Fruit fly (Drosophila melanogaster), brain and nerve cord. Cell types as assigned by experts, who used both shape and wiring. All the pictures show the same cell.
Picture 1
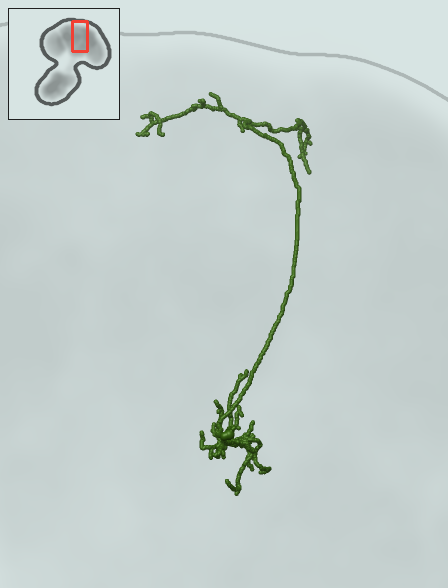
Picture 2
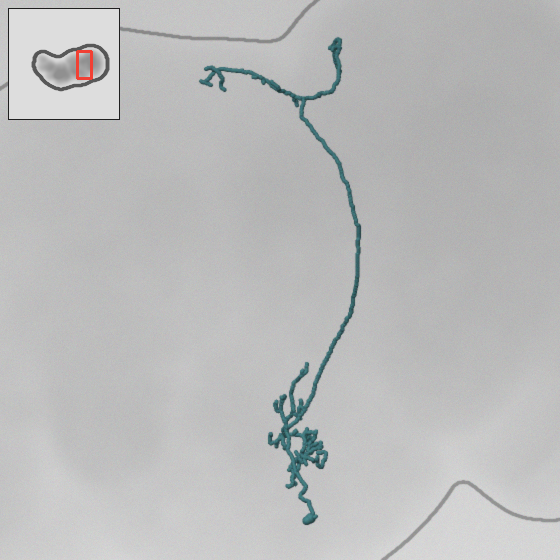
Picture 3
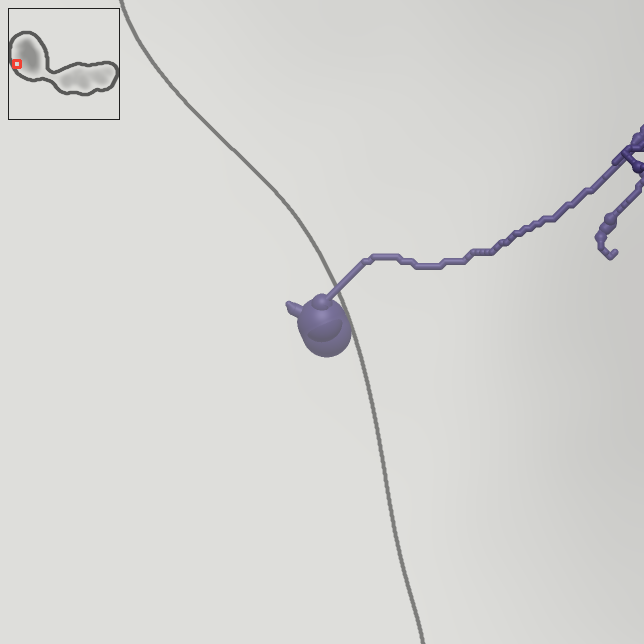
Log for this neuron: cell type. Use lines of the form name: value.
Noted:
cell type: SMP738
